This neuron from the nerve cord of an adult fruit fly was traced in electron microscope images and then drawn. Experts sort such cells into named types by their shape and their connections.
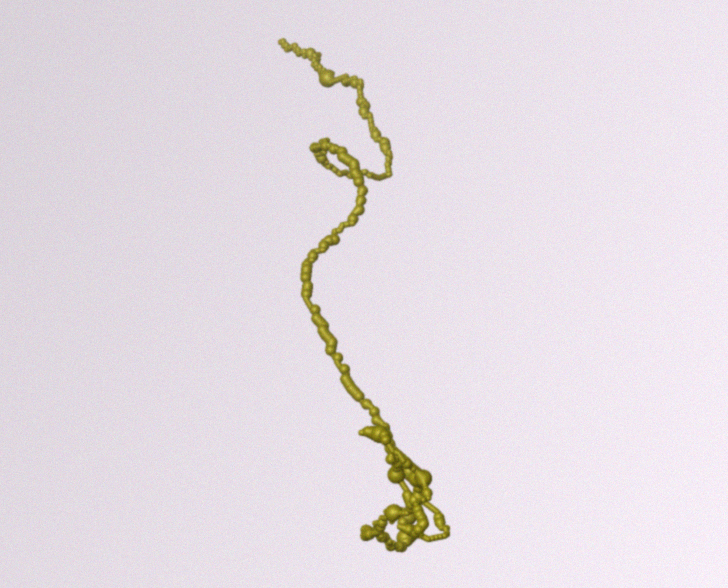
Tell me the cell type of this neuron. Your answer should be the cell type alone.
WG1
